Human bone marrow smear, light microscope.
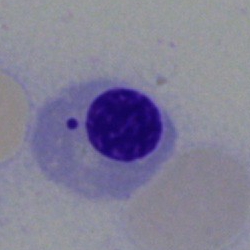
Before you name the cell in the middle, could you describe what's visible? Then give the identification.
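Position of the nucleus comes first: it lies toward the right side of the cell. It shows no nucleoli. The cytoplasm has no granules. One small dark purple dot lies in the cytoplasm just left of the nucleus. The cell is an erythroblast.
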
